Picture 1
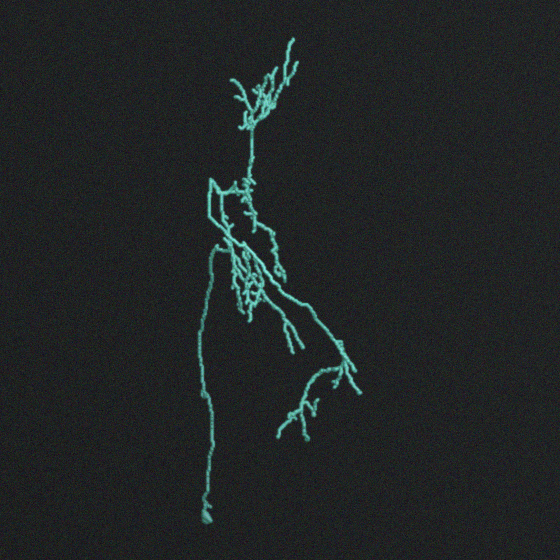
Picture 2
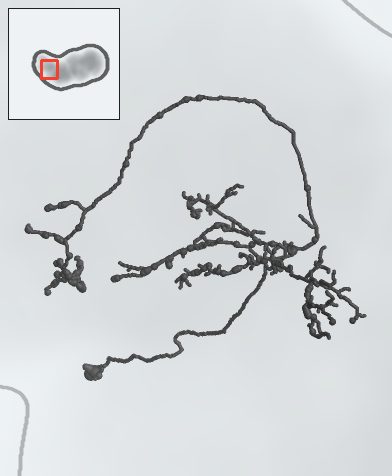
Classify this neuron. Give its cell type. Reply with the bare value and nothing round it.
IN02A031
